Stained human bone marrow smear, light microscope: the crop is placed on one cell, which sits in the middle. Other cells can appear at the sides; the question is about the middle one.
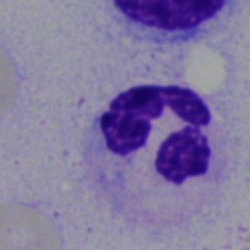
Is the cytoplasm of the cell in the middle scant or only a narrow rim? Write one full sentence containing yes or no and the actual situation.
No, abundant cytoplasm encircles the nucleus of the cell.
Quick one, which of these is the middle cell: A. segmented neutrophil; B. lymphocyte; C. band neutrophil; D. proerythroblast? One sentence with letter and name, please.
Option A is correct in that the central cell is a segmented neutrophil.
